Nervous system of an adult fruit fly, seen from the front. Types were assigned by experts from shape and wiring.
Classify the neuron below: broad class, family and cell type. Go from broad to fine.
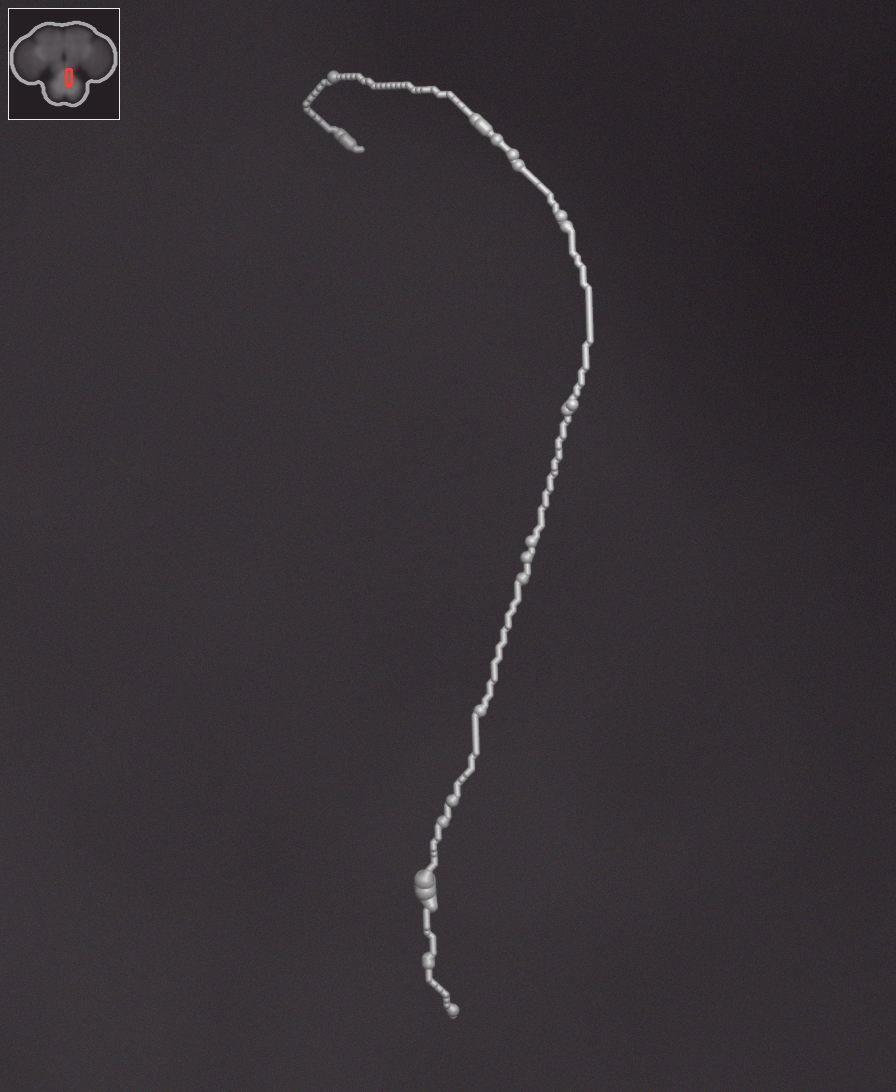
sensory neuron entering the brain; class mechanosensory; BM_InOm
